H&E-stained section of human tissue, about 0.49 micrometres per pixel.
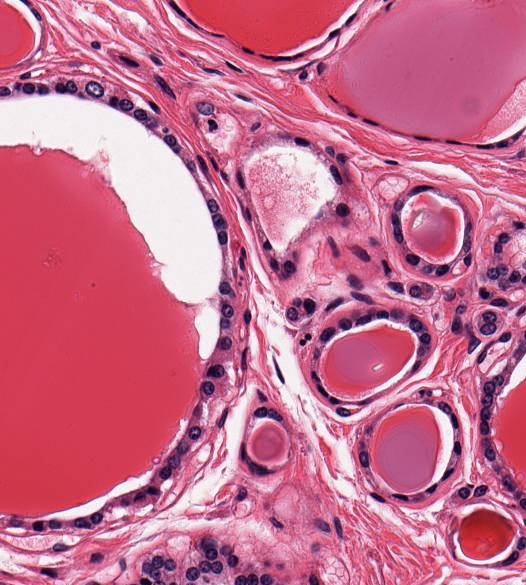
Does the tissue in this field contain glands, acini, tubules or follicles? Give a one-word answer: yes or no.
Yes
